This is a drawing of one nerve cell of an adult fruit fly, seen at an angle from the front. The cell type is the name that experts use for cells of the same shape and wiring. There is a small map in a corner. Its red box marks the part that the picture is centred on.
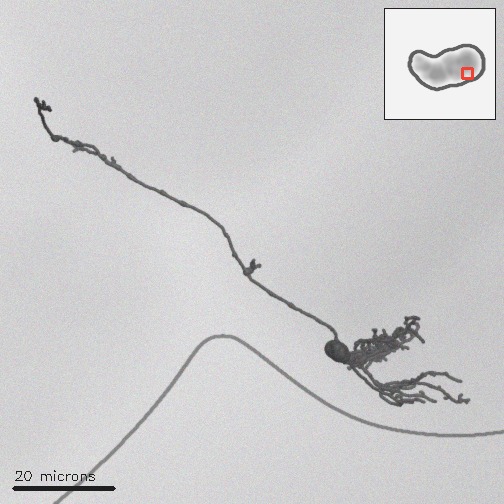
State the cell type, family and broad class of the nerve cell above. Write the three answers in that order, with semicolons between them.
TmY3; TmY; optic-lobe intrinsic neuron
